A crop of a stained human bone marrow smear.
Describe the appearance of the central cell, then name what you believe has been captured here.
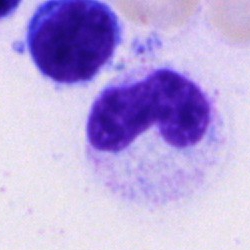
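The nucleus sits up in the top part of the cell, deeply indented on its lower side so it looks like a kidney or a horseshoe. Most of the cytoplasm lies below it, full of fine pinkish-purple granules. Chromatin's dark purple and condensed, with some coarse clumping. So, a band neutrophil.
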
